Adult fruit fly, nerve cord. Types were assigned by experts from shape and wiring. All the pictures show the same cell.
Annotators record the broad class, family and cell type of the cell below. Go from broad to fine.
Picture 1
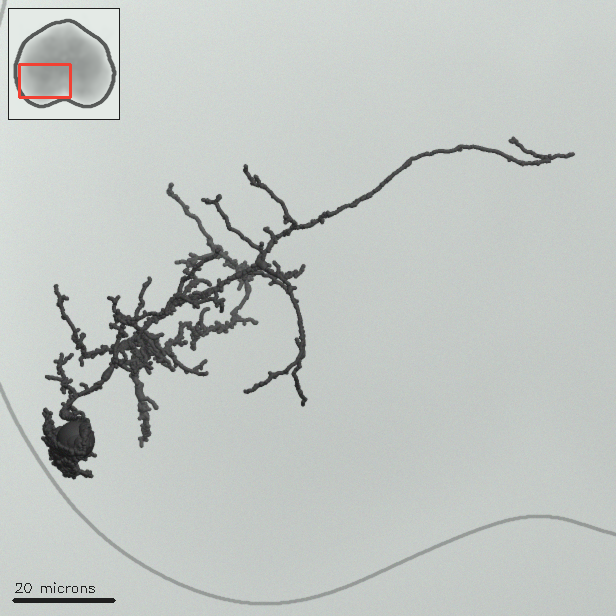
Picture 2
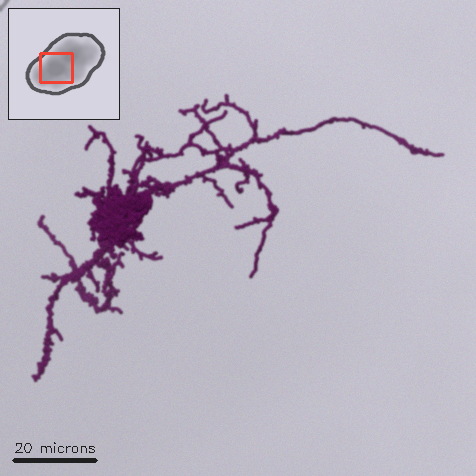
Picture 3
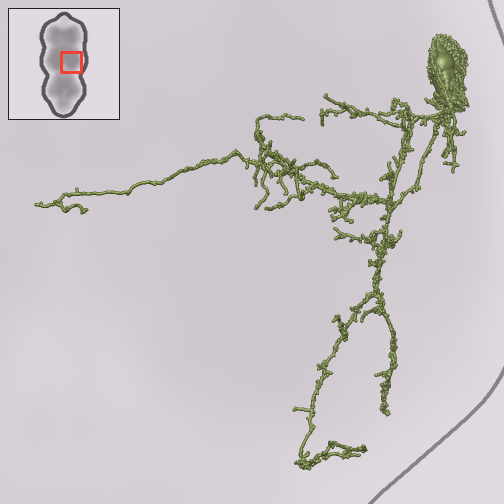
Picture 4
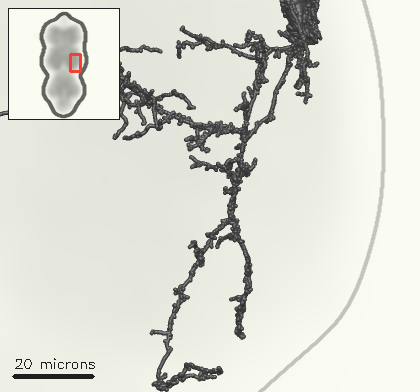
motor neuron of the nerve cord; hemilineage 15B; ltm2-femur MN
